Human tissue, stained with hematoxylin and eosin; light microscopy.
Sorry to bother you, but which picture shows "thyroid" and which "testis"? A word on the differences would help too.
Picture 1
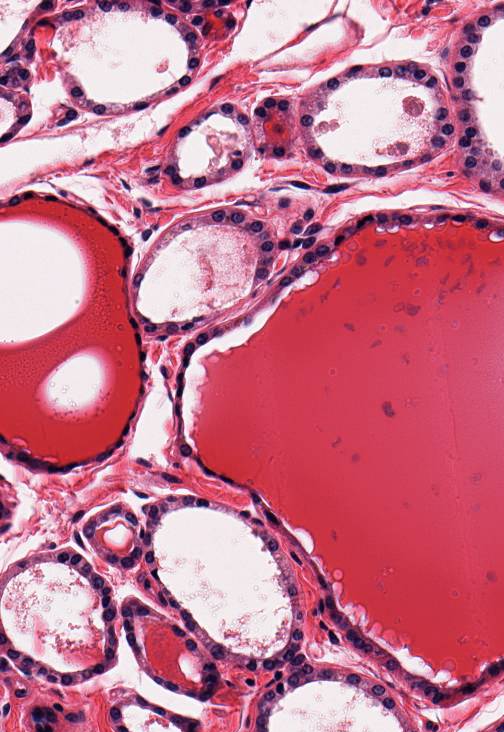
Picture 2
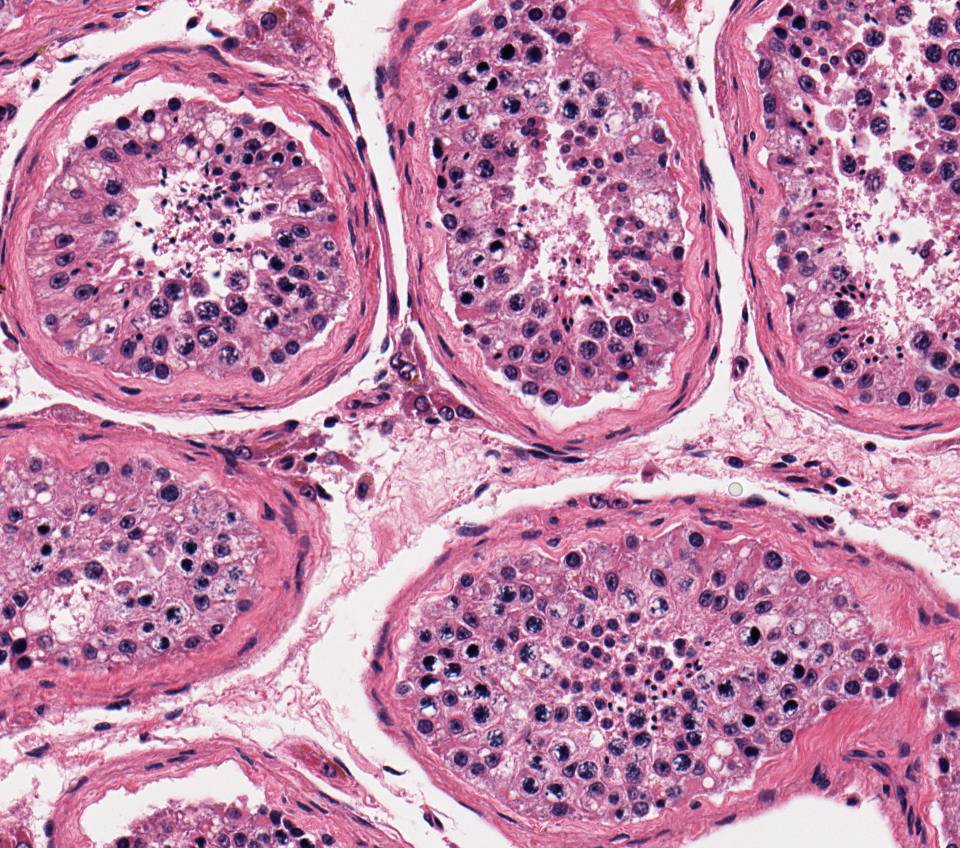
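Thyroid is picture 1; testis is picture 2. On the units themselves, picture 1 has closed, rounded follicles of widely varying size, the largest filling most of the right half, and picture 2 has several round to oval tubules cut in cross section, separated by narrow strips of interstitial tissue. On the lining, the thyroid follicles have one layer of flattened to low cuboidal cells with small, round, dark nuclei in an evenly spaced row, while the testis tubules have a many-layered epithelium of germ cells whose round nuclei are stacked from the wall toward the lumen. On the wall, each tubule is surrounded by a thick, pink, layered fibrous coat with flattened spindle-shaped nuclei. And on nuclei, many in the middle epithelial layers are large and round, with coarse, dark, clumped chromatin.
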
